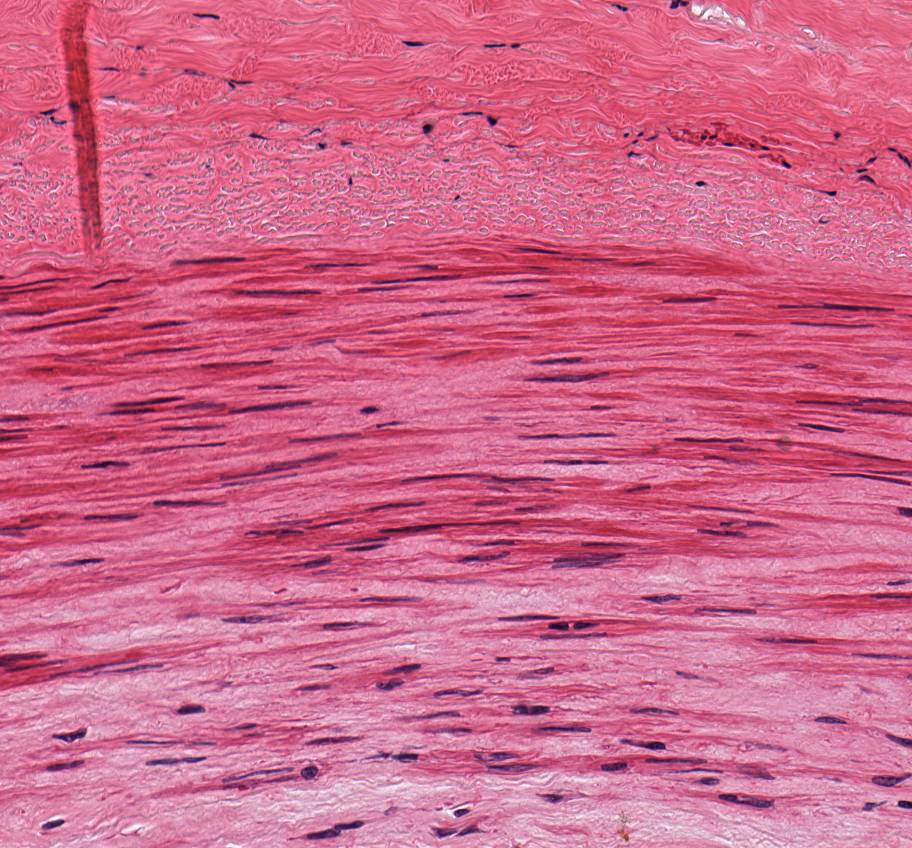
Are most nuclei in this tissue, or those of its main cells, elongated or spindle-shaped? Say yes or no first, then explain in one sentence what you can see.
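Yes. The smooth muscle cells have elongated, cigar-shaped nuclei with blunt ends.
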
